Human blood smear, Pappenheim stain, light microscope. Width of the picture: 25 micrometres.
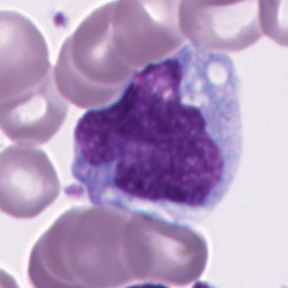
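Monocyte, the central cell in a stained smear of human peripheral blood. Its nucleus is irregular in shape, with an indented upper edge. The cytoplasm is pale grey-blue and lies mostly on the right side of the nucleus. A clear round vacuole sits in the cytoplasm at the upper right.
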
